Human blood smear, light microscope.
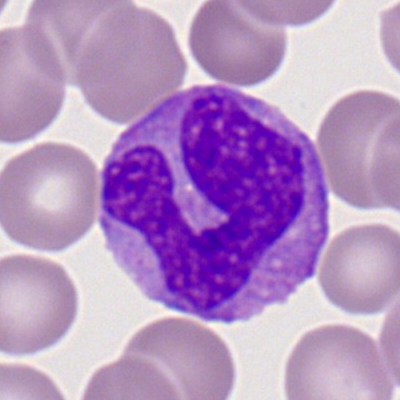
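Monocyte, with red cells lying close around it on all sides. No nucleoli visible in the nucleus. Only fine, faint granules in the cytoplasm; no large orange-red ones. No vacuoles seen.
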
